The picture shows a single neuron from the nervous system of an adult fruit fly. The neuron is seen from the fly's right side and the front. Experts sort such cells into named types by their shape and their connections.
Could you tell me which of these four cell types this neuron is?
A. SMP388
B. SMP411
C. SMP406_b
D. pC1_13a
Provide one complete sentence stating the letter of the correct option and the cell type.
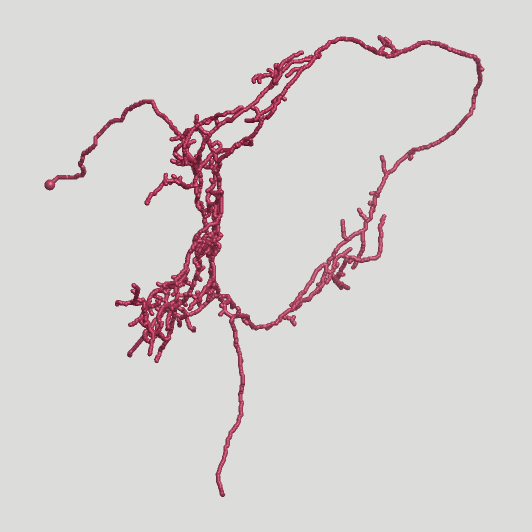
Identified by cell type, the neuron is pC1_13a from option D.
